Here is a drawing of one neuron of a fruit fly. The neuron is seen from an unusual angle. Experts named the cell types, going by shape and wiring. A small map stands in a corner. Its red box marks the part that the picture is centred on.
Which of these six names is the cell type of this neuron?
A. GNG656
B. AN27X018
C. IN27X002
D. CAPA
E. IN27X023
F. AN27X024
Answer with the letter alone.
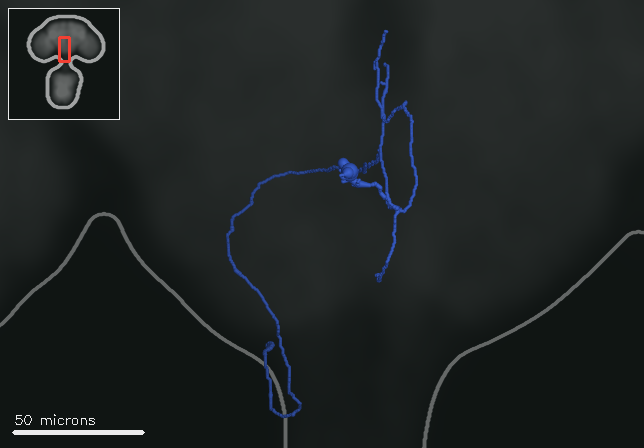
A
